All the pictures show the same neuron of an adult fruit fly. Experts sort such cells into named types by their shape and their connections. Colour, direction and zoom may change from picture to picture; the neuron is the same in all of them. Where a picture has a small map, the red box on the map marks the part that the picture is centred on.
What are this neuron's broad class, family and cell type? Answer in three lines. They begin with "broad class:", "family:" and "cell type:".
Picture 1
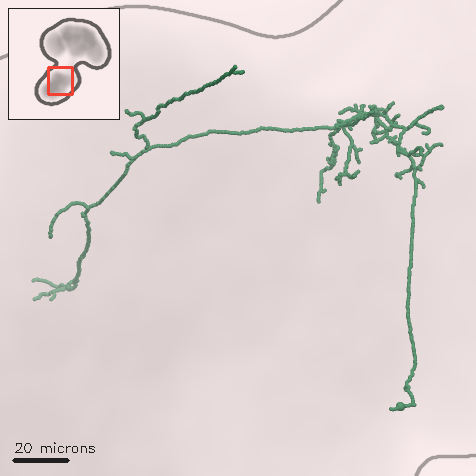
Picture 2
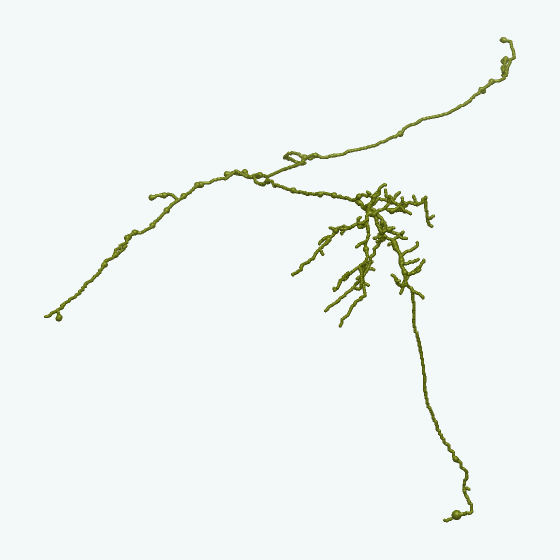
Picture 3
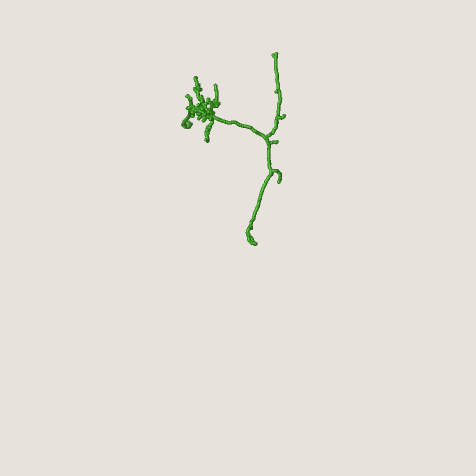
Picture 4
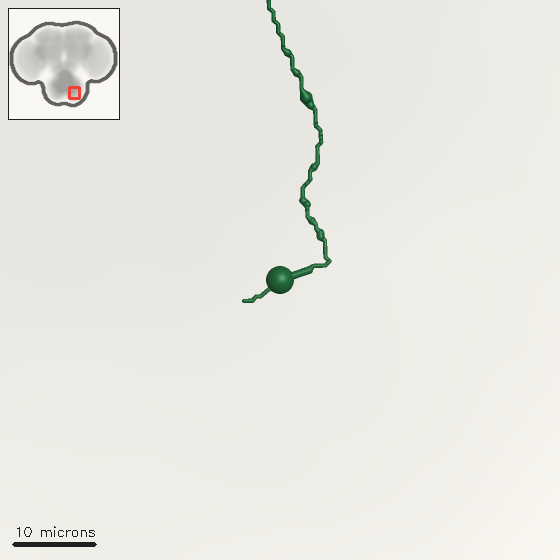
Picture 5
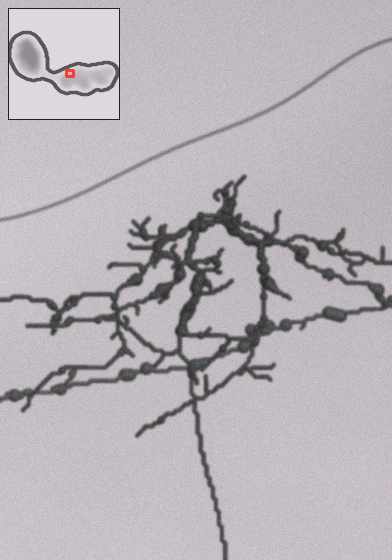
broad class: nerve-cord intrinsic neuron
family: hemilineage 06A
cell type: IN06A090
